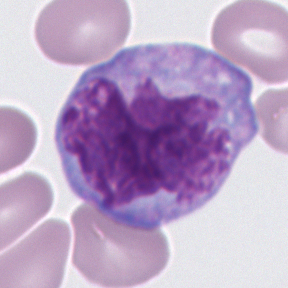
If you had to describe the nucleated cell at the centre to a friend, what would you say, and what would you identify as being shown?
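Look first at the outline: it is irregular, bending at a few slightly angular points instead of curving smoothly. The nucleus is irregular and folded, with several lobes and indentations along its edge. The cytoplasm, pale greyish blue, holds only fine, faint purplish specks, not coarse granules. This is an atypical promyelocyte.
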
